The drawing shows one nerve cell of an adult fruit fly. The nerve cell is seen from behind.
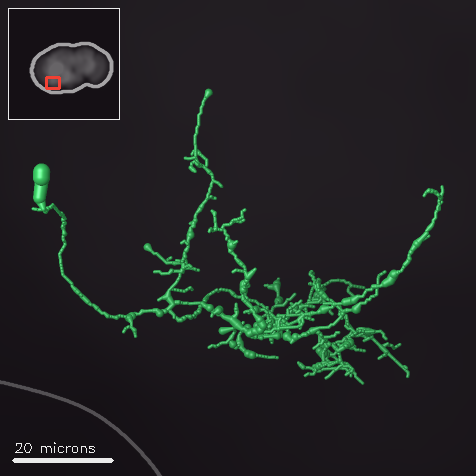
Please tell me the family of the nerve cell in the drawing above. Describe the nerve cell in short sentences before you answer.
By the scale bar it is about 85 microns wide in this view. The picture shows dozens of branch ends. Its broad class is nerve-cord intrinsic neuron. Its family is hemilineage 20A.22A.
